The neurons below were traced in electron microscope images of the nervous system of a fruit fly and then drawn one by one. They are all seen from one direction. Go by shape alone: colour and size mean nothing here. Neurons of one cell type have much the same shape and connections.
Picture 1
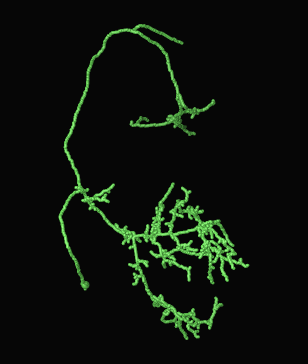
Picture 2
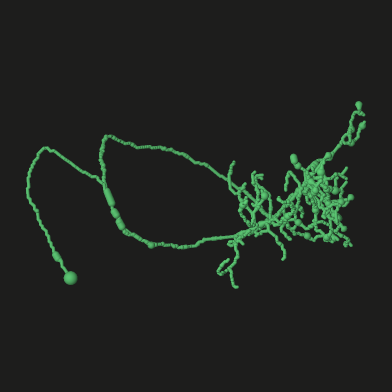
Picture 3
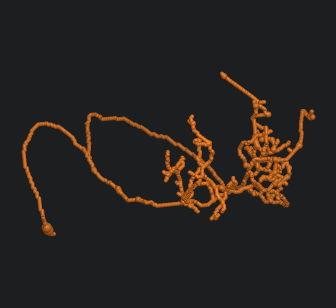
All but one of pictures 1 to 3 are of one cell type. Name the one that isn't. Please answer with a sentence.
Picture 1 is the odd one out.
